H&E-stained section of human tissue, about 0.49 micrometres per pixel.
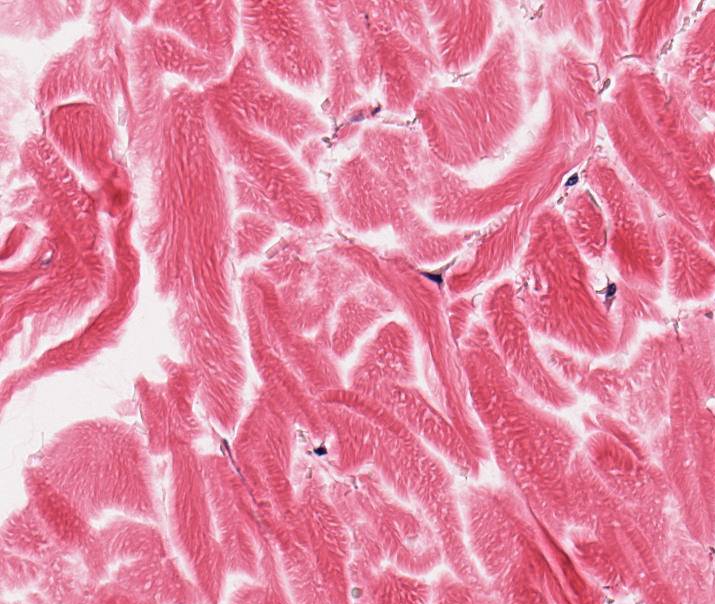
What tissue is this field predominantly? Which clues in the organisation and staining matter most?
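Dermis occupies this field. Bands of deeply eosinophilic fibres run in many directions throughout, many of them curved or wavy rather than straight. Nuclei are very sparse, small, dark blue and elongated, lying in the narrow spaces between fibres.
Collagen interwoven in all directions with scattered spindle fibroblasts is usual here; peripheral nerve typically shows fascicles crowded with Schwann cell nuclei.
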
